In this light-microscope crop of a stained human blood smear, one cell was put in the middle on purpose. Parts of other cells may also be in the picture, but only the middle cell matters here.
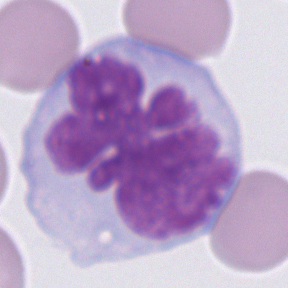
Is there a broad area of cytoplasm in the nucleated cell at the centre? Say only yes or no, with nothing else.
Yes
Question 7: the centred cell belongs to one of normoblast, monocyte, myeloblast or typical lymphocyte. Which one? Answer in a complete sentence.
In this smear crop, the middle cell is a monocyte.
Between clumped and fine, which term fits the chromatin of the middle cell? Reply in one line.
There is no coarse clumping; the chromatin stays fine throughout.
